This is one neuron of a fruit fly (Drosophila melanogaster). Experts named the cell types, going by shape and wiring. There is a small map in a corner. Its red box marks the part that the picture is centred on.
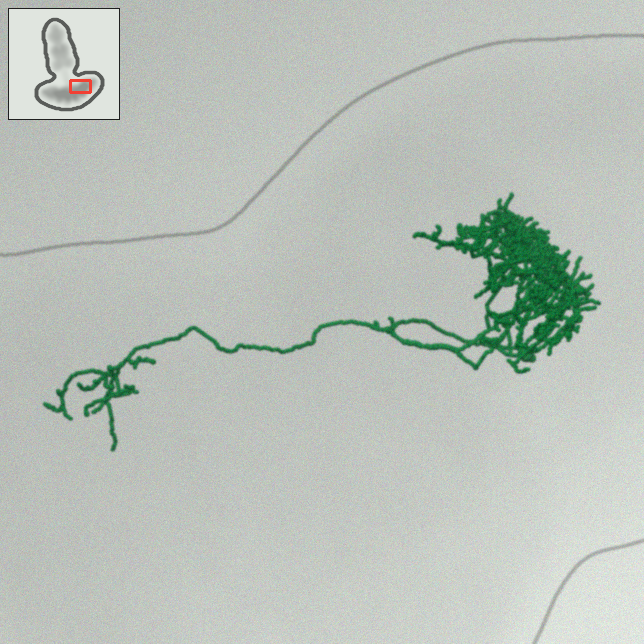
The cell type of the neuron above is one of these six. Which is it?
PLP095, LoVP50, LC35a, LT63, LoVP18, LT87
LC35a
